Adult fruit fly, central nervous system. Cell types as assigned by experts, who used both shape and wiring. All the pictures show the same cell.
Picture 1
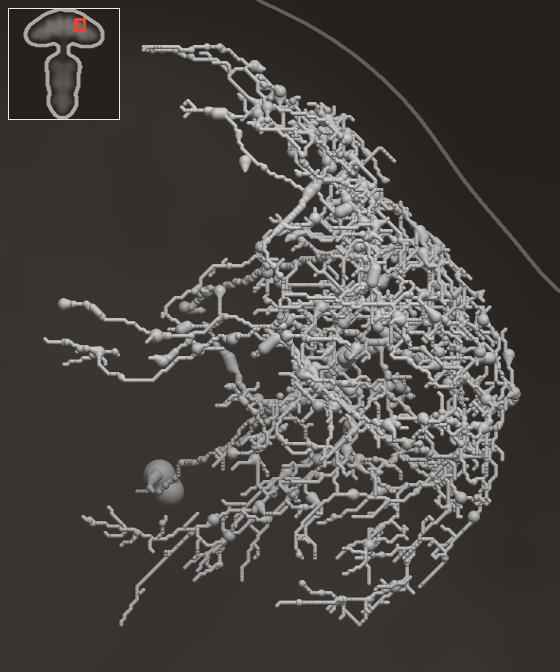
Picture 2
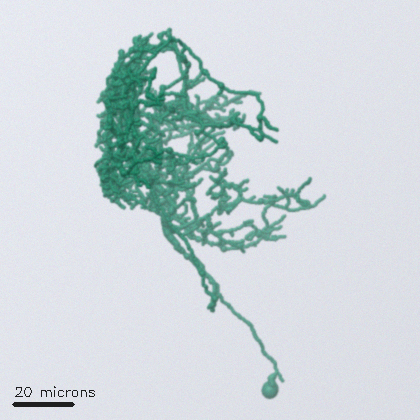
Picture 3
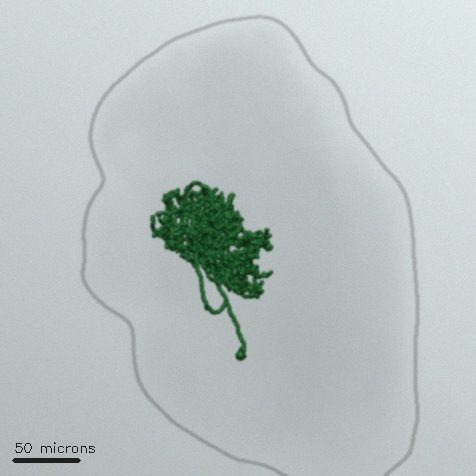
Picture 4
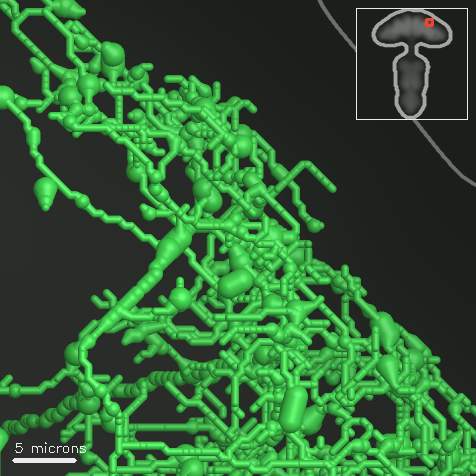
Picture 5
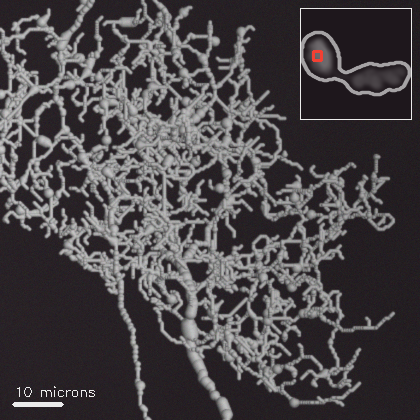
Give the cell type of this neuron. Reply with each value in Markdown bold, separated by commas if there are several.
**AVLP600**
